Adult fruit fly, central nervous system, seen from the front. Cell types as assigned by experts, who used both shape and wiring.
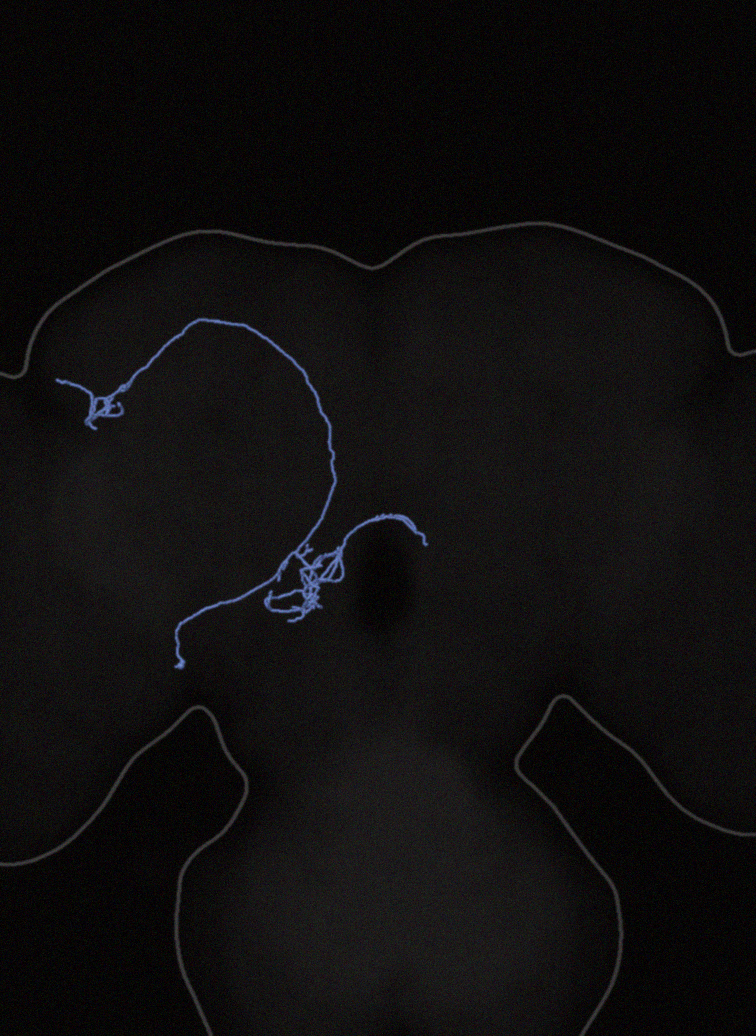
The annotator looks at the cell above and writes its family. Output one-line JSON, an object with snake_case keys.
{"family": "hemilineage ALlv1"}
